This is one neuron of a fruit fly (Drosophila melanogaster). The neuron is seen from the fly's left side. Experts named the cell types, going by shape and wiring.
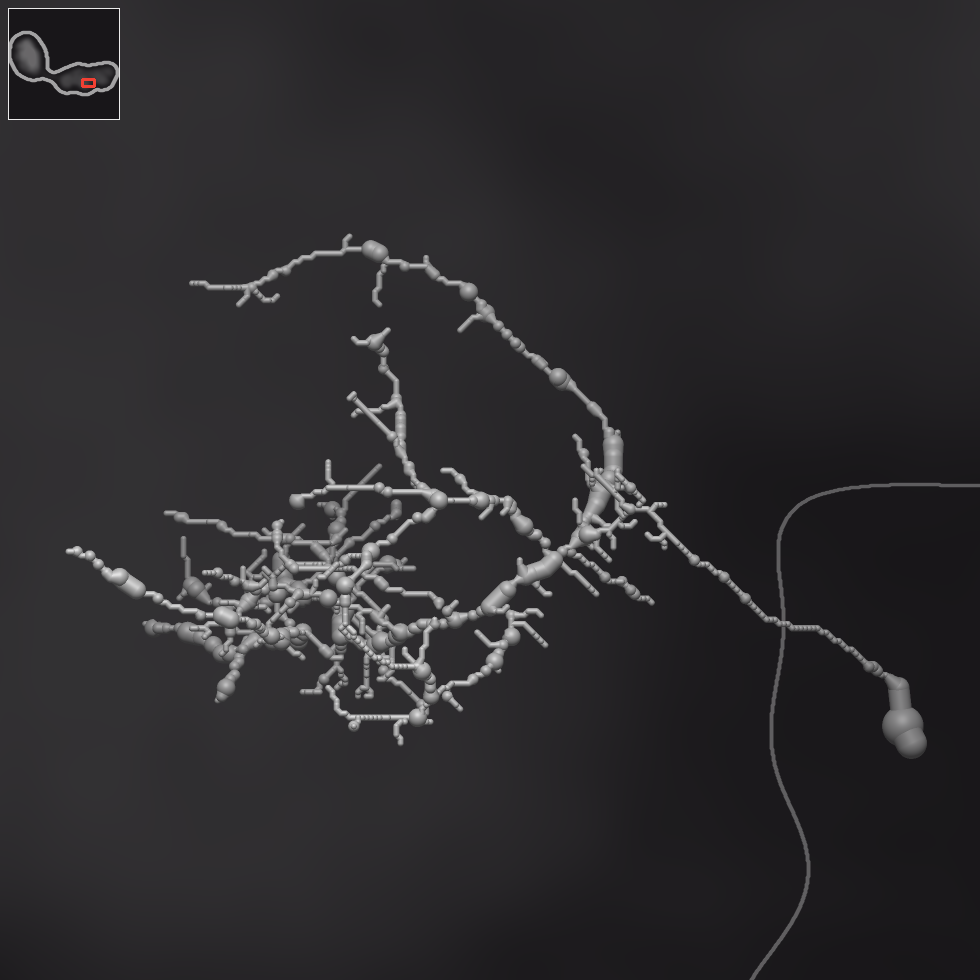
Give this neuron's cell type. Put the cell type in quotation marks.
"IN20A.22A053"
